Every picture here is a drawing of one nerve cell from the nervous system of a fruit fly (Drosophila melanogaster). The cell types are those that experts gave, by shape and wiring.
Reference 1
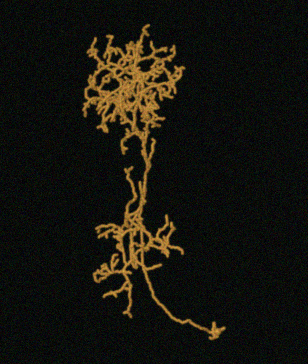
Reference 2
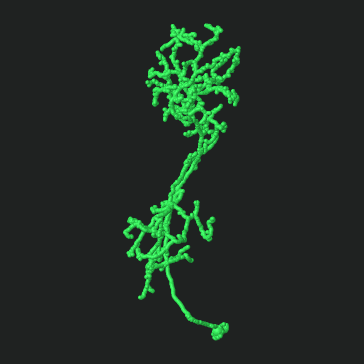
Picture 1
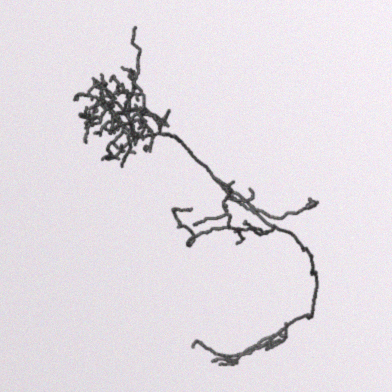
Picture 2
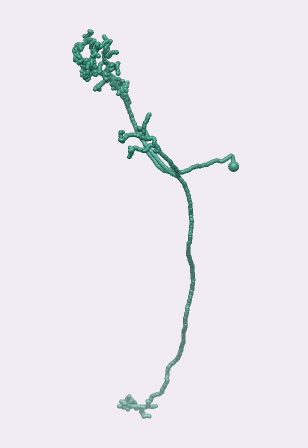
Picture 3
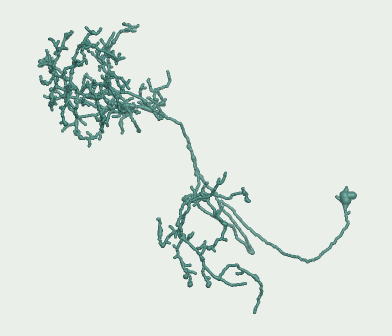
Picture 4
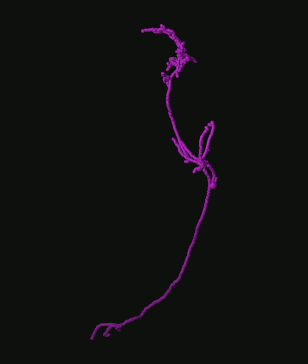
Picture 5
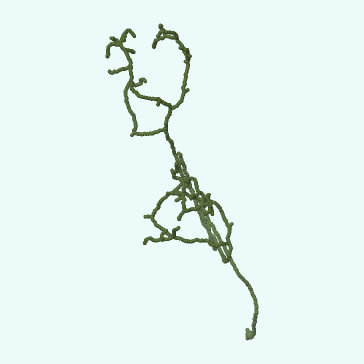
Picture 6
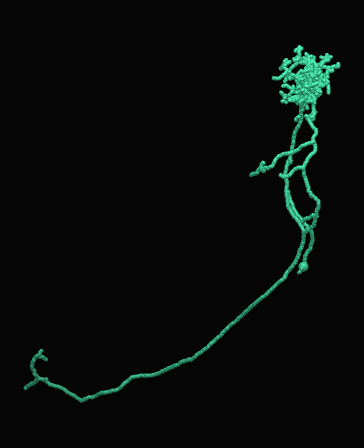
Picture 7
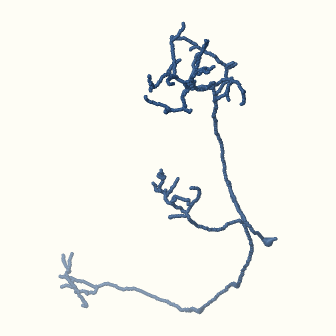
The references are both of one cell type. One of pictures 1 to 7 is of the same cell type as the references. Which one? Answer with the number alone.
3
